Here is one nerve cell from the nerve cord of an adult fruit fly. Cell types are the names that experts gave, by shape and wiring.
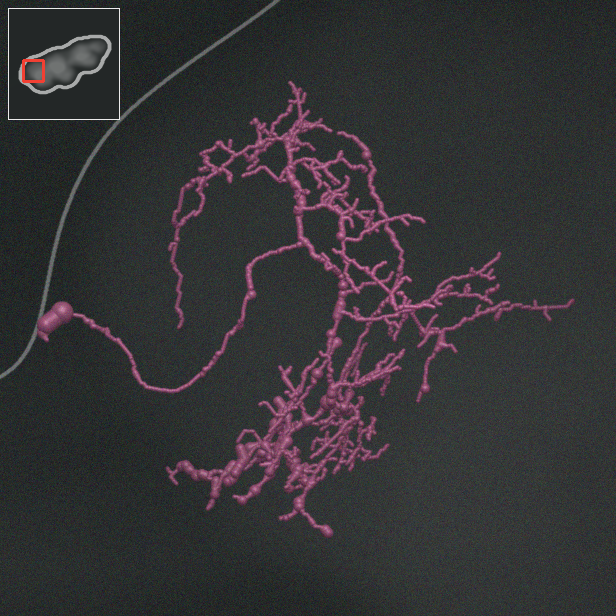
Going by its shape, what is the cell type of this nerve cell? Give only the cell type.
IN08A024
